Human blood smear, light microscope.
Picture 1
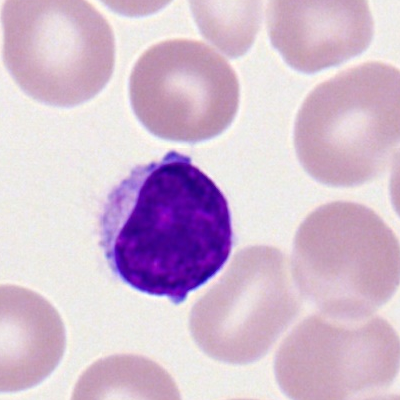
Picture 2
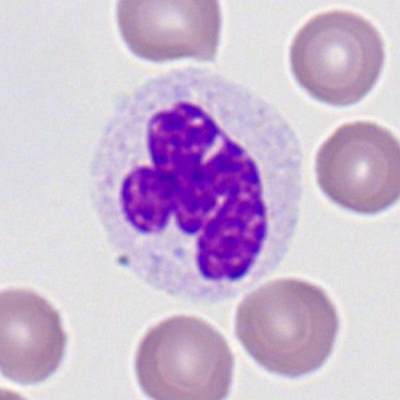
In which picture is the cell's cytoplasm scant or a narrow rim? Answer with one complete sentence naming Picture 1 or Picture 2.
Scant cytoplasm is found in the cell of picture 1.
